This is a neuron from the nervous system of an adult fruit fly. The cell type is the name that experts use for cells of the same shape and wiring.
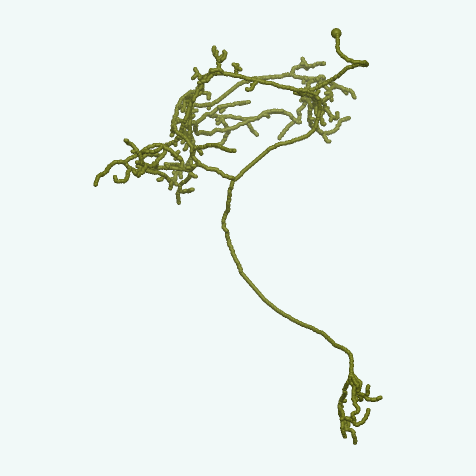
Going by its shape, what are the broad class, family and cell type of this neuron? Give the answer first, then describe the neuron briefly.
Its broad class is central-brain intrinsic neuron. Its family is hemilineage SMPpv1. The cell type is SMP711m. Dozens of branch ends can be seen. In this view it is taller than it is wide.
